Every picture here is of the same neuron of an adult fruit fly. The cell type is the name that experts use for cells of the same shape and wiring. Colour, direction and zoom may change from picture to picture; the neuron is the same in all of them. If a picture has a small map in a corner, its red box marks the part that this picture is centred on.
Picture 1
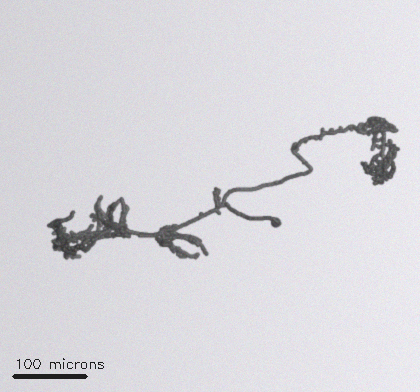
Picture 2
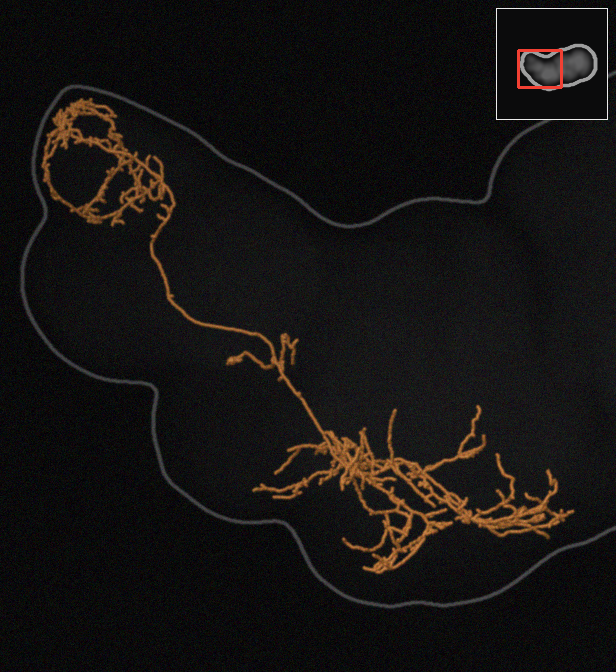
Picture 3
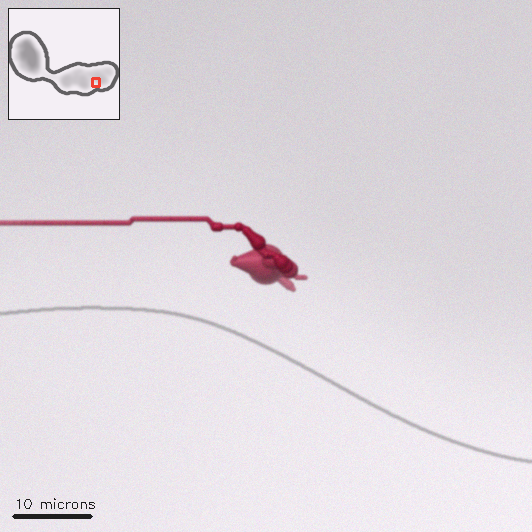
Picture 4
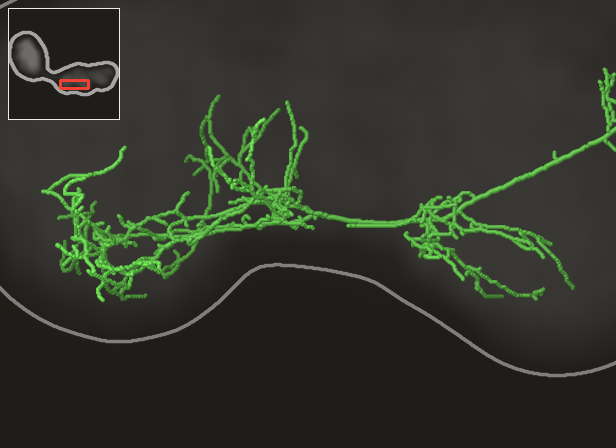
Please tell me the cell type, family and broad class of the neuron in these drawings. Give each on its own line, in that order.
IN10B010
hemilineage 10B
nerve-cord intrinsic neuron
